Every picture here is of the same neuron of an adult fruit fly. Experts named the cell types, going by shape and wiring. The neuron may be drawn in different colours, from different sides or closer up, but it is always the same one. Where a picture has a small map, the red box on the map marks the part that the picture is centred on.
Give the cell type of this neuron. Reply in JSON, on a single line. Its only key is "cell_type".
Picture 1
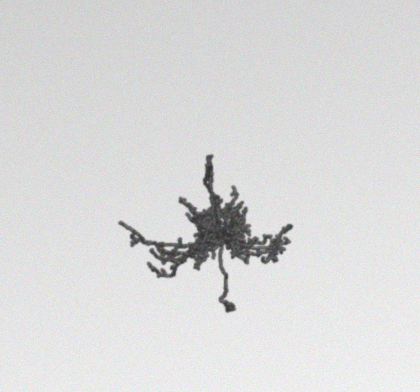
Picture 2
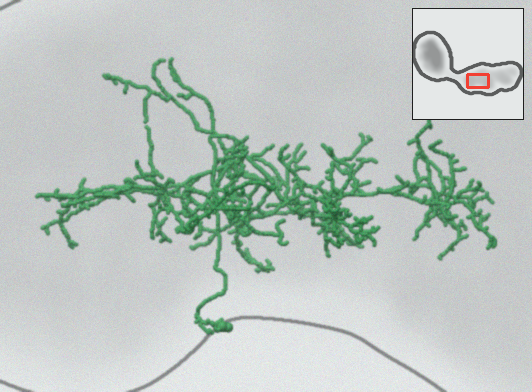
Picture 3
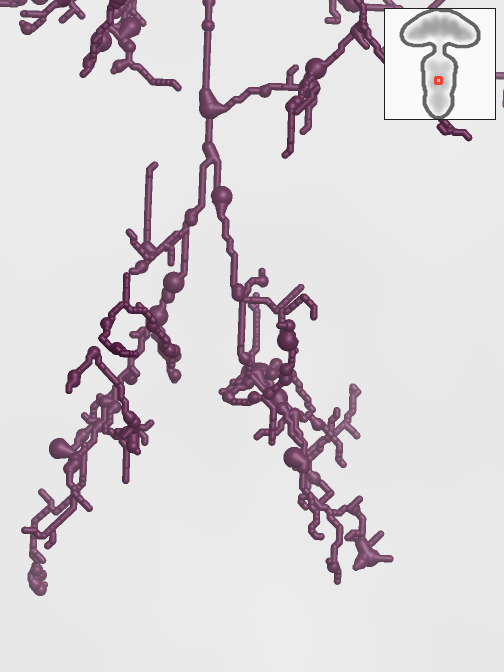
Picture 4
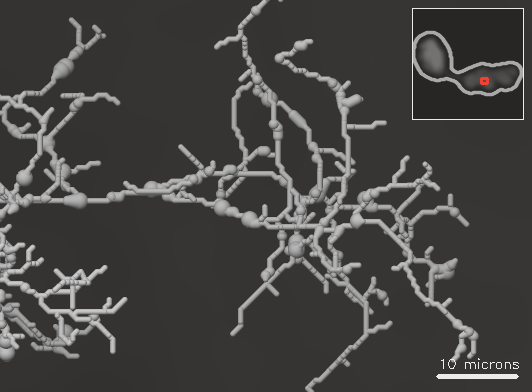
{"cell_type": "IN00A035"}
